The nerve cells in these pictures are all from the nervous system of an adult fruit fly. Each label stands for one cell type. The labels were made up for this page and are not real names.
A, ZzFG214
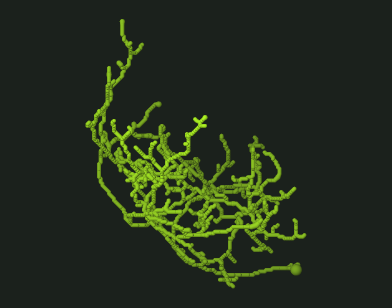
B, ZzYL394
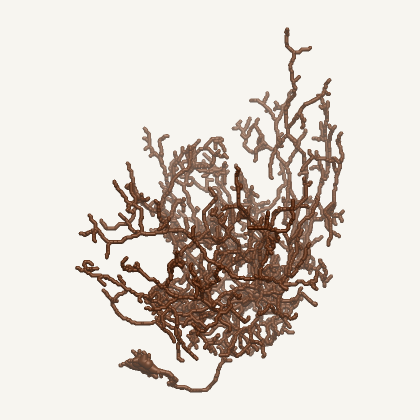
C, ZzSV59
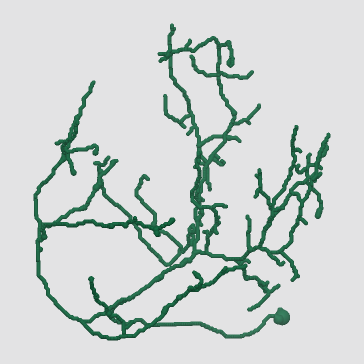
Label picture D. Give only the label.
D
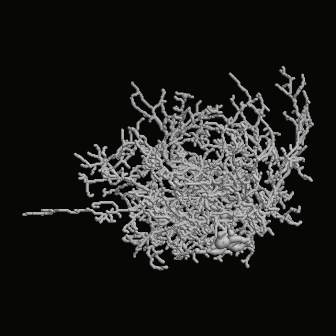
ZzYL394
